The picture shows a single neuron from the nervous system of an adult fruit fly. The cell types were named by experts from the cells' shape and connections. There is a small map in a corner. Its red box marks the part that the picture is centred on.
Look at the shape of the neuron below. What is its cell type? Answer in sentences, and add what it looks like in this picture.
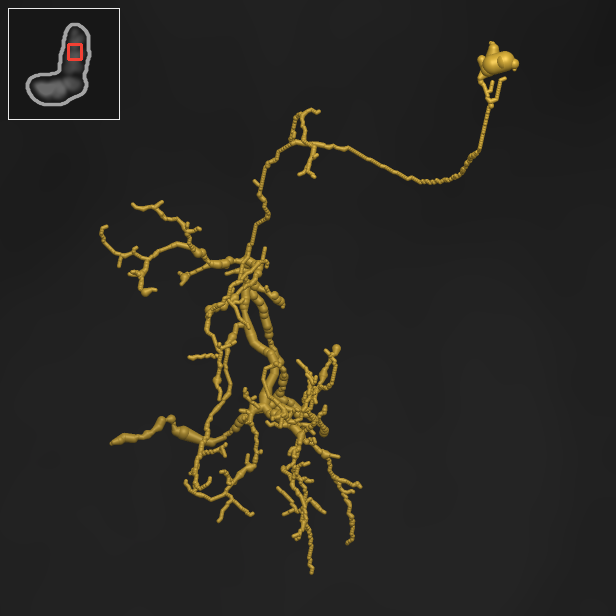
The cell type is IN03B072. This is a nerve-cord intrinsic neuron. The cell body is at the upper right of the picture. Dozens of branch ends can be seen.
